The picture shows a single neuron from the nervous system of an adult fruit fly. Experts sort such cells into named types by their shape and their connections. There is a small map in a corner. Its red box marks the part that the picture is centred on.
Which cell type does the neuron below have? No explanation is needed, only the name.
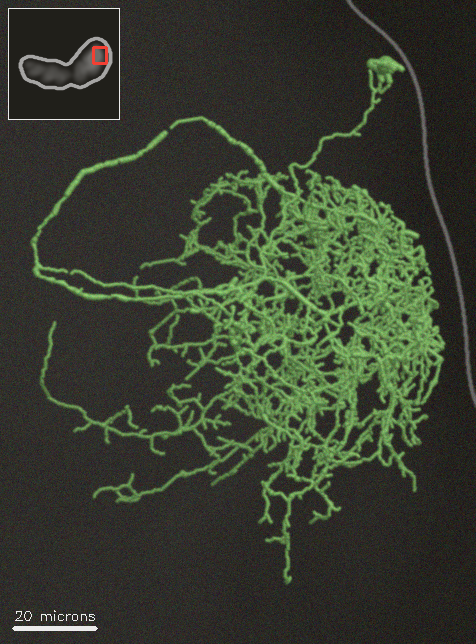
AVLP213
